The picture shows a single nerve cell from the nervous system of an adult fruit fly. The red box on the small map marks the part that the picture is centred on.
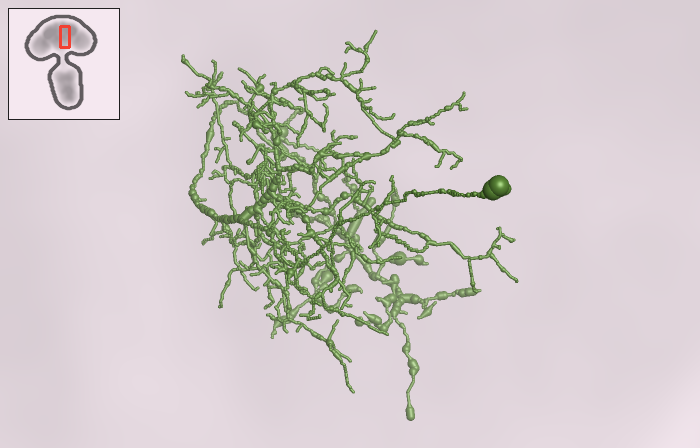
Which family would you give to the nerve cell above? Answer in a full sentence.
The family is hemilineage VESa1.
